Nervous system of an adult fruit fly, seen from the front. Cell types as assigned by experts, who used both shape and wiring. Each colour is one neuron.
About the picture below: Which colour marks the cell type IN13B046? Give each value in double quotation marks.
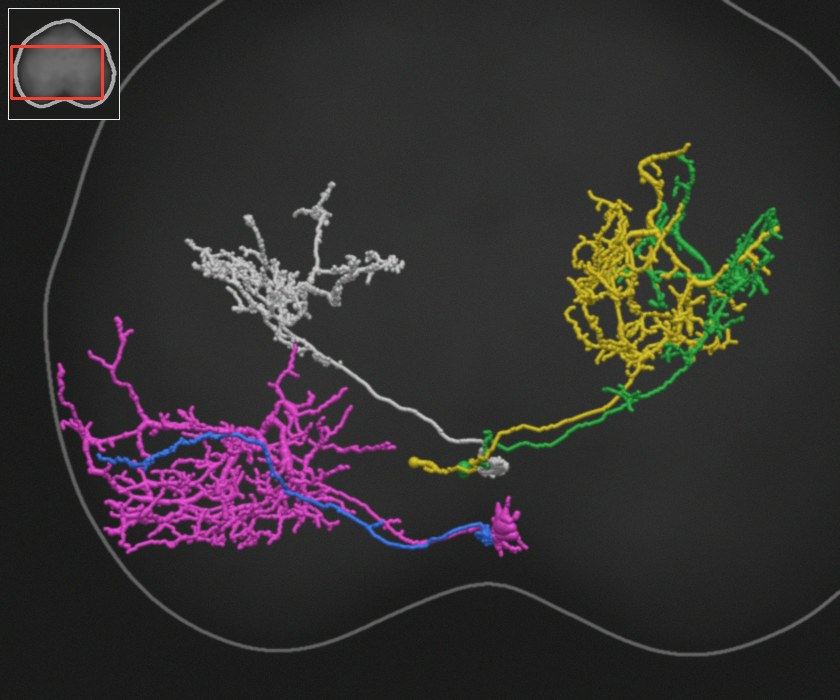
"yellow"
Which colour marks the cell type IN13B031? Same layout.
"white"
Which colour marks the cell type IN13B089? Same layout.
"green"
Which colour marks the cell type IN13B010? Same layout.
"magenta"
